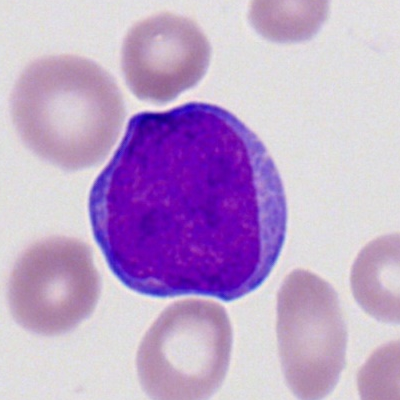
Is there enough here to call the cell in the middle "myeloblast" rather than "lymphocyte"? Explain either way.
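It is a myeloblast, not a lymphocyte. The chromatin decides it: it stains purple and looks finely mottled, not gathered into coarse dark clumps.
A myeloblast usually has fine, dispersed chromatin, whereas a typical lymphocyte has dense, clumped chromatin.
The nucleus fills most of the cell, leaving a narrow rim of deep blue cytoplasm that is widest on the right side.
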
